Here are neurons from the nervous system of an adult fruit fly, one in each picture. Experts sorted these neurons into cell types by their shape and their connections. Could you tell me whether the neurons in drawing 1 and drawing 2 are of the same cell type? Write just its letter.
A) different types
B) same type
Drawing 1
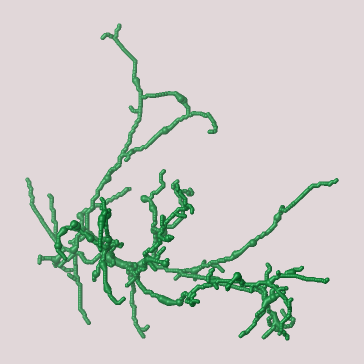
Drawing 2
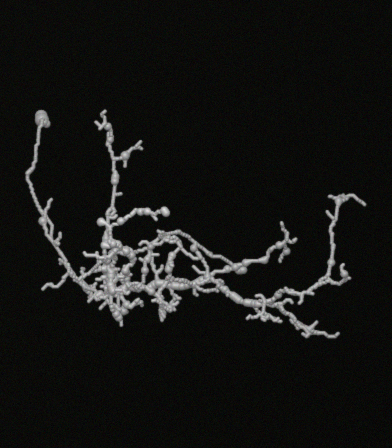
B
